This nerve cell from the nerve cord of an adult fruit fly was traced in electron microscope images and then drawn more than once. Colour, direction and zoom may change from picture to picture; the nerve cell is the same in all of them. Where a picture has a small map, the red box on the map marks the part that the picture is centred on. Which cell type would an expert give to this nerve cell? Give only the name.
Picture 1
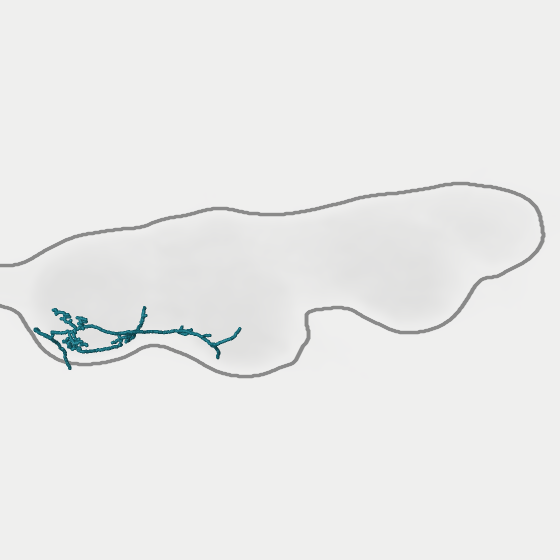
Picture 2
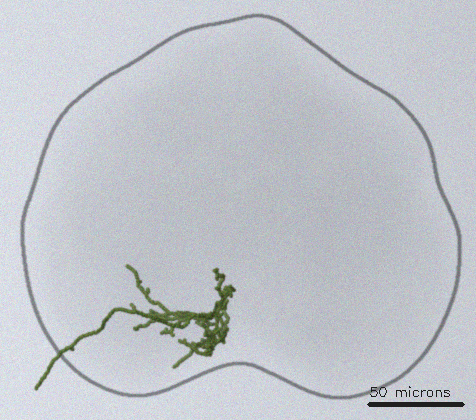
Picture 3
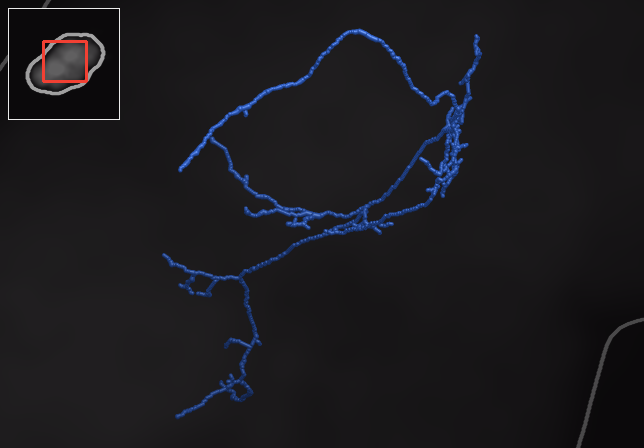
SNxx29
